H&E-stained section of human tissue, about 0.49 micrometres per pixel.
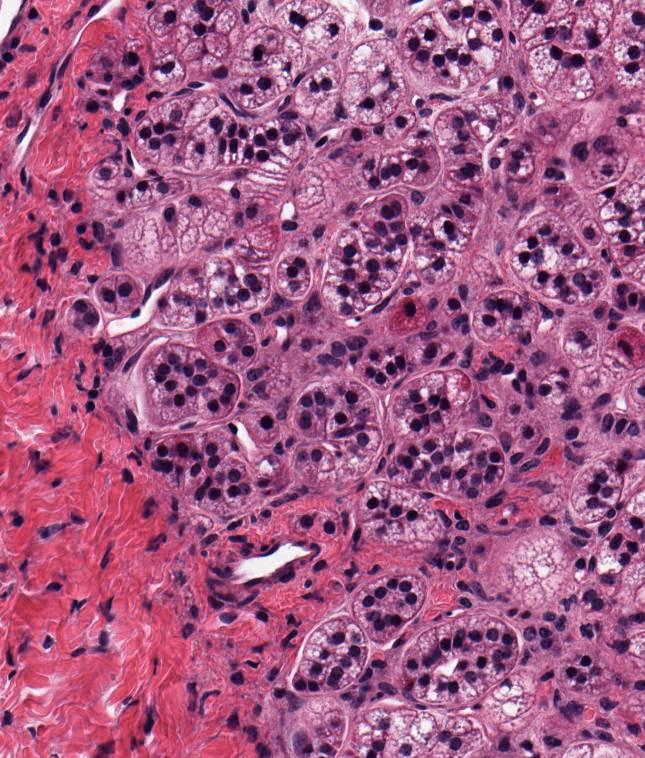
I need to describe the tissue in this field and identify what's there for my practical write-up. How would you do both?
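Cells arranged in nests have pale, finely vacuolated cytoplasm with a foamy look, and small, round, darkly stained nuclei. A few scattered cells, for example at centre right and upper right, have strongly eosinophilic, deep pink cytoplasm. Between the nests, many small dark, somewhat elongated nuclei lie in a pink background. The tissue is adrenal gland.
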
